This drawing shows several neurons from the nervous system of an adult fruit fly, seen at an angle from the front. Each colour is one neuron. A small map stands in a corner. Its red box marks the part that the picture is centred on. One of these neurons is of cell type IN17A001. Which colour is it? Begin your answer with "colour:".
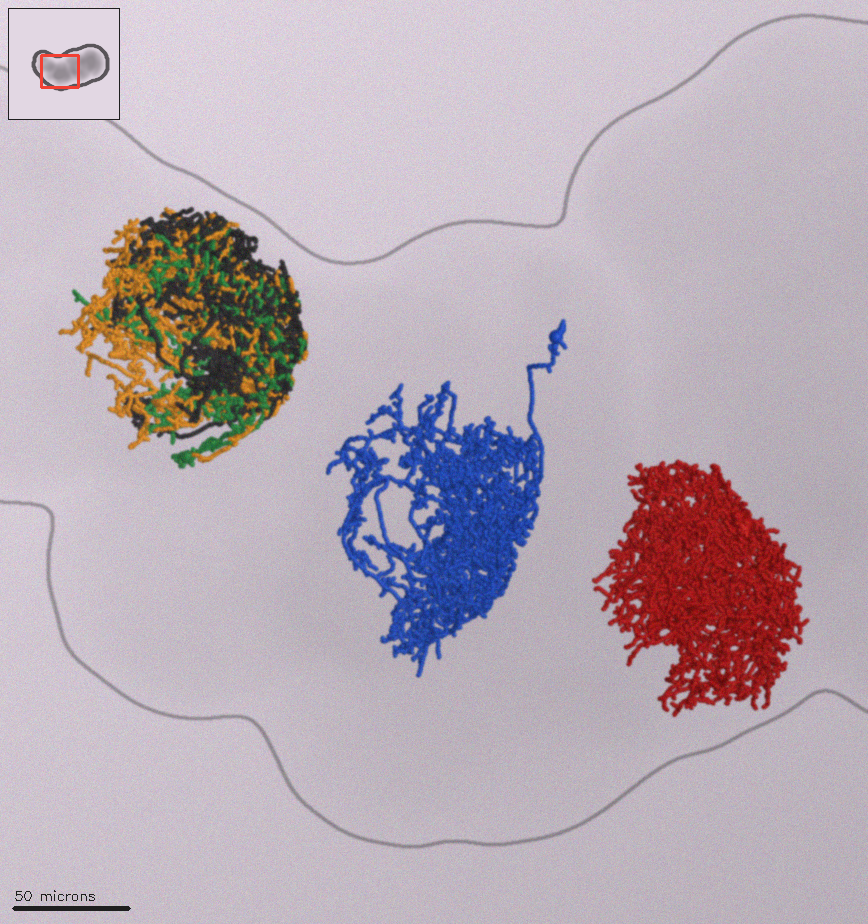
colour: blue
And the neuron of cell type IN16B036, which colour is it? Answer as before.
colour: green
